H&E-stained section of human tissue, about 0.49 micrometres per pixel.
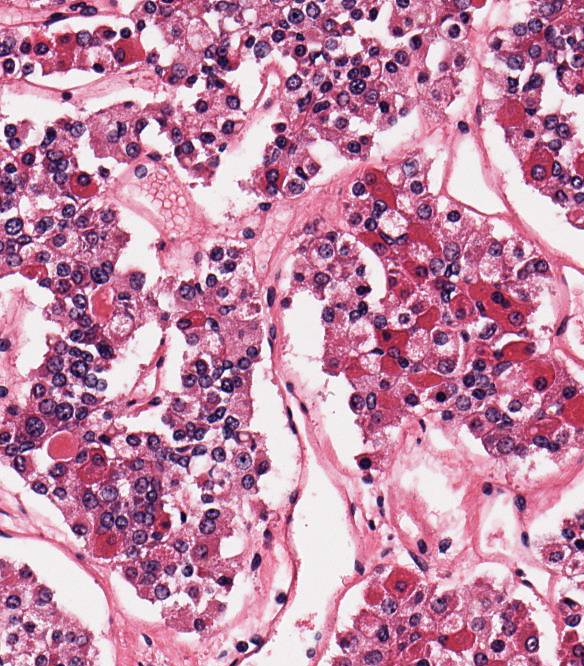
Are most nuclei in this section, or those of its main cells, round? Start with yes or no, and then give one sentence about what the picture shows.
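Yes. The nuclei of the nest cells are round, fairly uniform and darkly stained with speckled chromatin.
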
